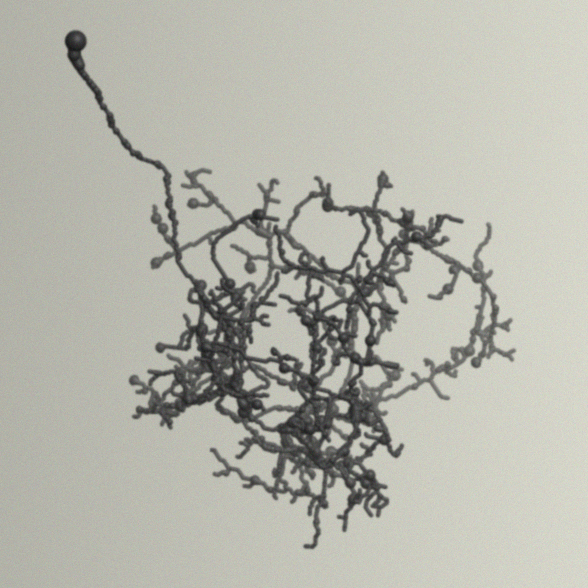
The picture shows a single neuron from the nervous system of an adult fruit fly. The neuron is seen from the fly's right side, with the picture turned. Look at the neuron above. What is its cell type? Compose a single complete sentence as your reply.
Under cell type classification, the neuron is PVLP082.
